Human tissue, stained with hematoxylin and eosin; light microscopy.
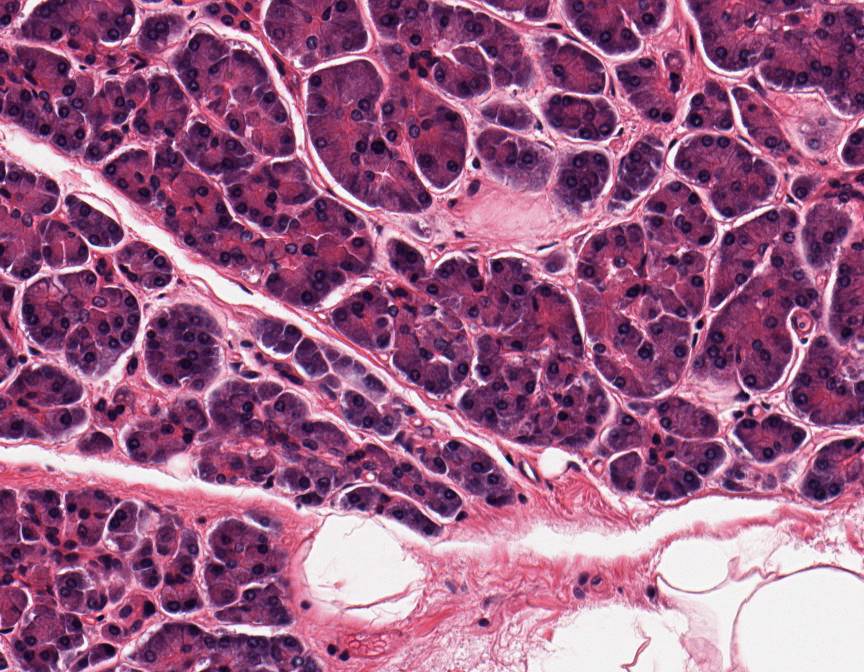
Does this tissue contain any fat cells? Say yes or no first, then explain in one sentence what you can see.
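Yes. A few adipocytes, seen as large empty rounded spaces, lie at the bottom edge of the field, mostly toward the right.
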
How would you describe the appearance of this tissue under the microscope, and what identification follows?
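Closely packed acini fill most of the field, grouped into lobules by narrow septa that run diagonally from upper left toward lower right. Acinar nuclei are round and basal; the cytoplasm is dark purple, darkest at the base. Pink fibrous interlobular stroma is widest low down. It's pancreas.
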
